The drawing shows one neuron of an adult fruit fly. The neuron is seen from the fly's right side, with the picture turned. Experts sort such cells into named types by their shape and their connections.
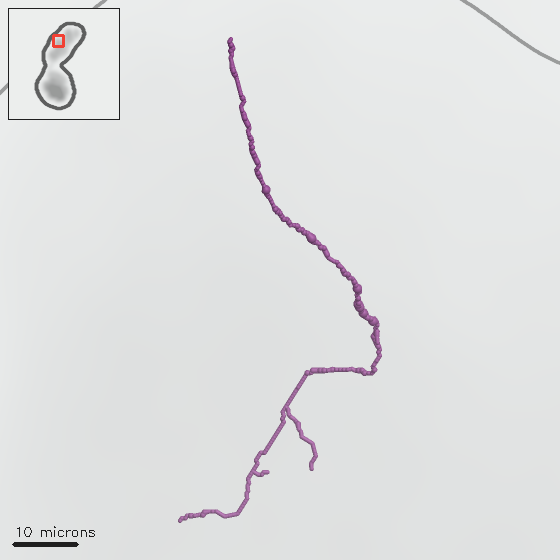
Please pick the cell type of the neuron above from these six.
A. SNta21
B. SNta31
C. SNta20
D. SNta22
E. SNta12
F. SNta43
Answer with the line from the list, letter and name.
F. SNta43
